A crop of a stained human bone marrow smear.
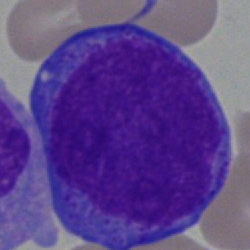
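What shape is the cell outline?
Roughly round, with a smooth edge.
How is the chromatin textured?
Finely, and evenly spread.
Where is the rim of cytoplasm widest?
Along the lower edge; a small clear spot also lies in the cytoplasm at the upper left.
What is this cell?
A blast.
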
